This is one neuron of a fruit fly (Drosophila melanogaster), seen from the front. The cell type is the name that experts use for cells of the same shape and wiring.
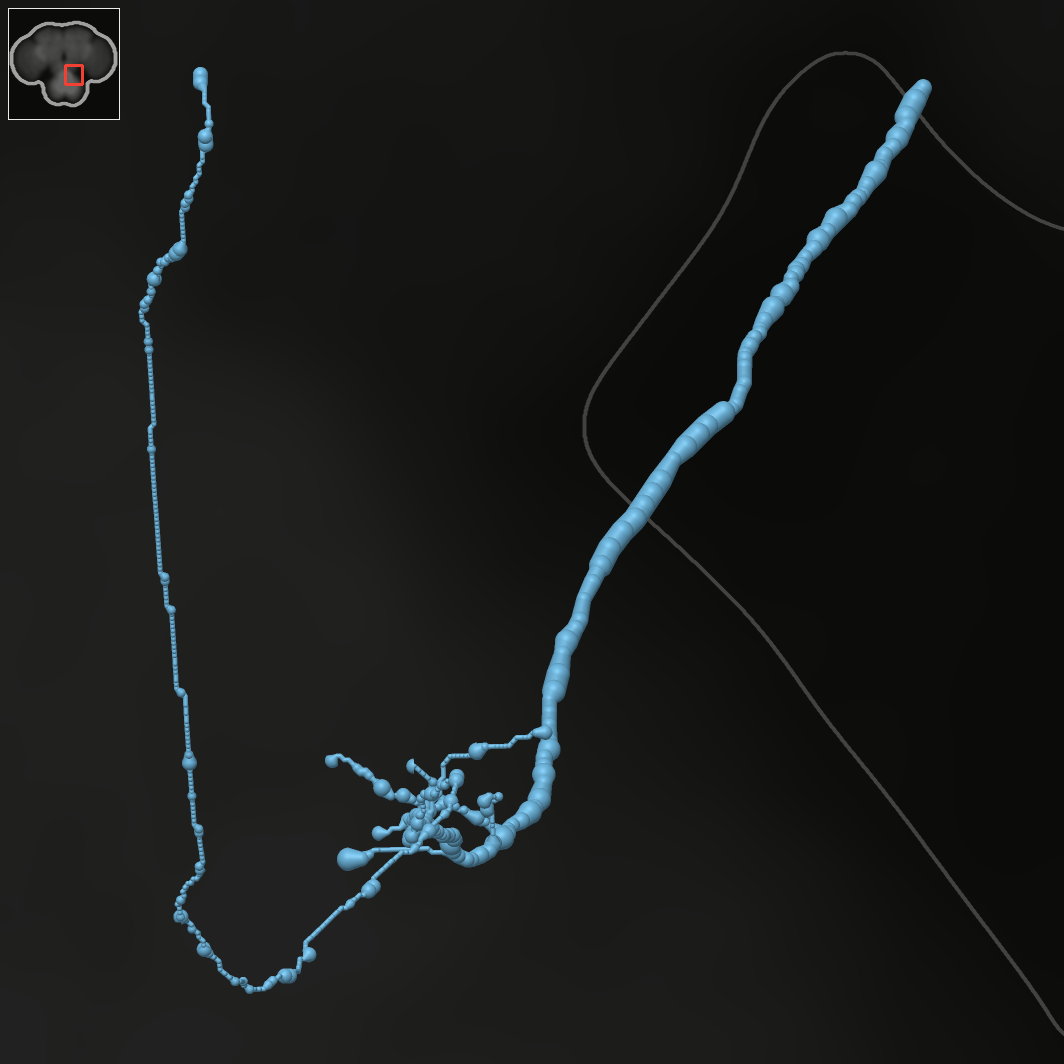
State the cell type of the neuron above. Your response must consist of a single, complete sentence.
The cell type SApp is the type of this neuron.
